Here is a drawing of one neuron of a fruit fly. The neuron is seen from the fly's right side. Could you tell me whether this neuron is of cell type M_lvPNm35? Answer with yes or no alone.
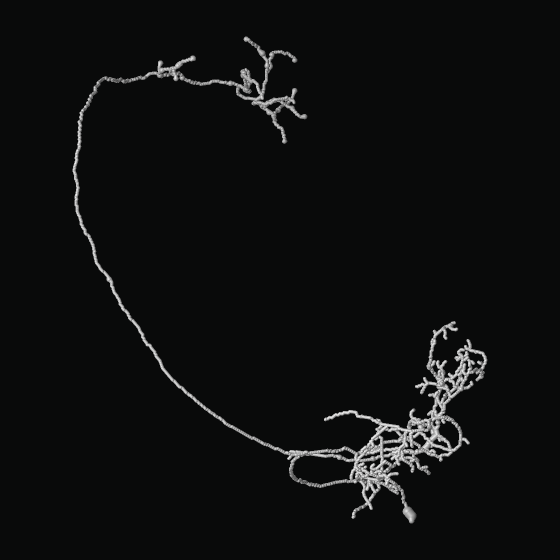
no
